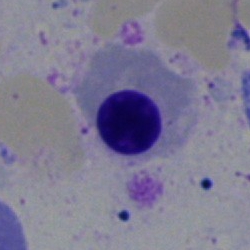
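Erythroblast in a stained human bone marrow smear. Its nucleus sits low in the cell, close to the lower edge, with dense, very dark purple chromatin that is almost uniform throughout. The cytoplasm is abundant and pale grey-blue. The outline is irregular and somewhat angular rather than round.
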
